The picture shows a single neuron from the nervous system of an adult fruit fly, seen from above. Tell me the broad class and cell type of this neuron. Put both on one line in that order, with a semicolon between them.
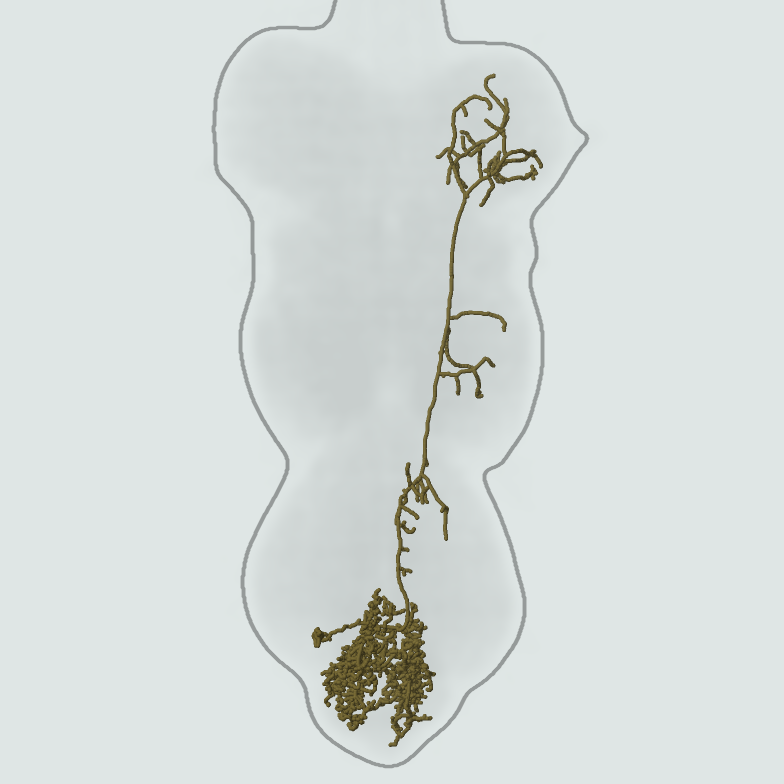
nerve-cord intrinsic neuron; INXXX032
